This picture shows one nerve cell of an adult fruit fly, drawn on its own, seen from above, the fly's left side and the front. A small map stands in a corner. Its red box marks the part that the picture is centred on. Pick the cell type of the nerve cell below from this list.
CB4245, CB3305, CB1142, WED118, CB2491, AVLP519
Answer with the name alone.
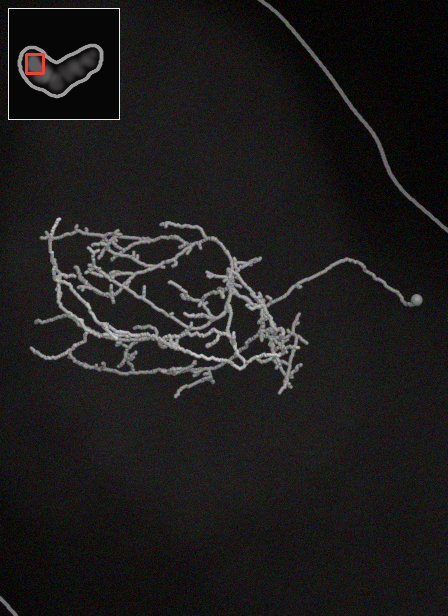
CB4245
